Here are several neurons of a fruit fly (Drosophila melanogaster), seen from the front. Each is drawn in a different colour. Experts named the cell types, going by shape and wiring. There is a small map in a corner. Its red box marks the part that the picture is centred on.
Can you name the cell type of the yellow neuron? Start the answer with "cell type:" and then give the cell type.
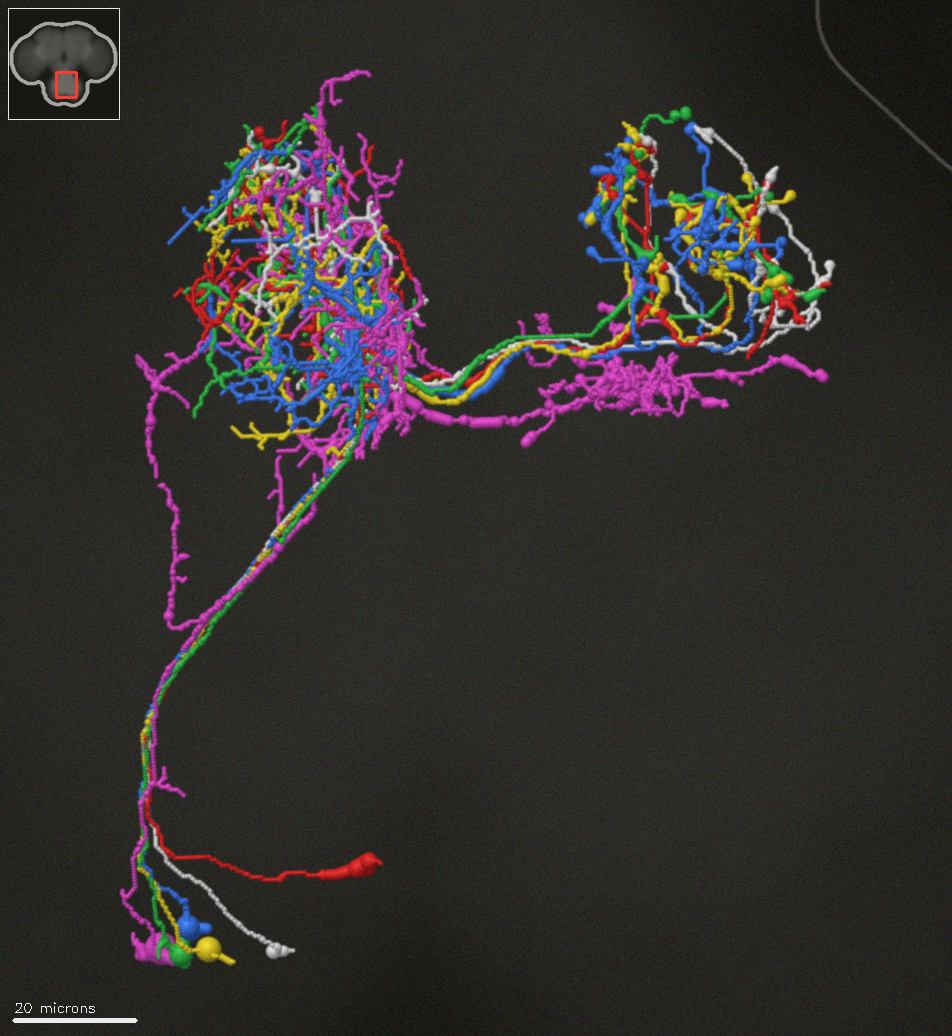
cell type: IN07B076_d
